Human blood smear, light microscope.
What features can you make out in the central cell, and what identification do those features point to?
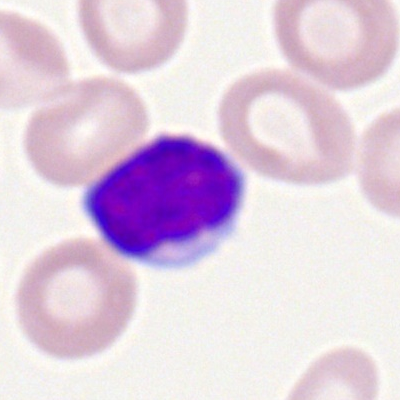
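The outline is smooth and roughly oval. Most of the cell is filled by the nucleus. The cytoplasm is pale blue and contains no visible granules. The cell shown is a lymphocyte.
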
